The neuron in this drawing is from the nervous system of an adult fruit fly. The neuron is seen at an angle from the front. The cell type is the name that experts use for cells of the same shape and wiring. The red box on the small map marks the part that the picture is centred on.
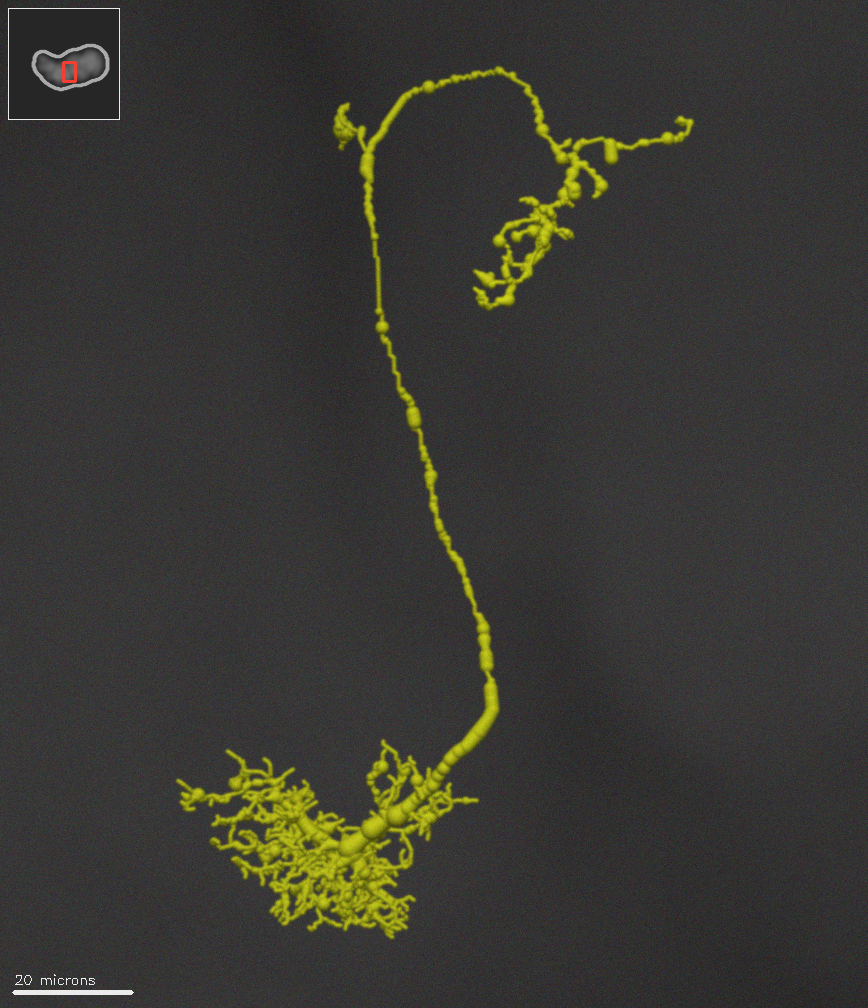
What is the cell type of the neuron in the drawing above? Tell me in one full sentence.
This neuron belongs to the cell type LC11.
